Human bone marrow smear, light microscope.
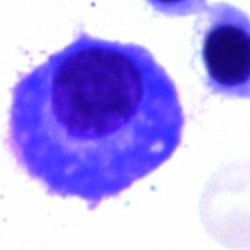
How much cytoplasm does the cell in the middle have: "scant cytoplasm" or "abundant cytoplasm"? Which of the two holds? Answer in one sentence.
Abundant cytoplasm fills the cell around its nucleus.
